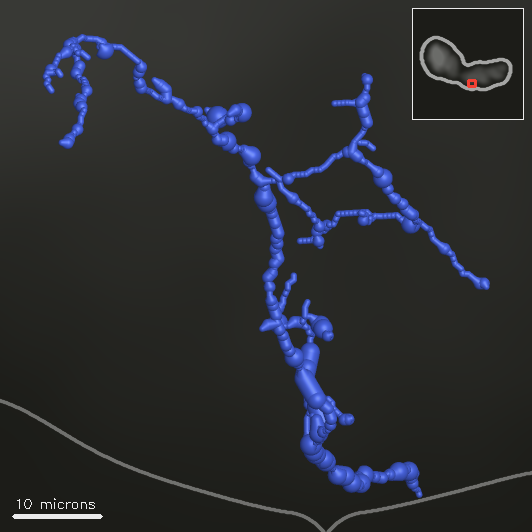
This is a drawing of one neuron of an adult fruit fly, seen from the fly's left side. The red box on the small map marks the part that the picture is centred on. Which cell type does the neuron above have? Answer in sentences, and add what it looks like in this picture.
It is of cell type LgLG8. Its broad class is sensory neuron entering the nerve cord. No cell body is drawn. By the scale bar it is about 55 microns tall in this view.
